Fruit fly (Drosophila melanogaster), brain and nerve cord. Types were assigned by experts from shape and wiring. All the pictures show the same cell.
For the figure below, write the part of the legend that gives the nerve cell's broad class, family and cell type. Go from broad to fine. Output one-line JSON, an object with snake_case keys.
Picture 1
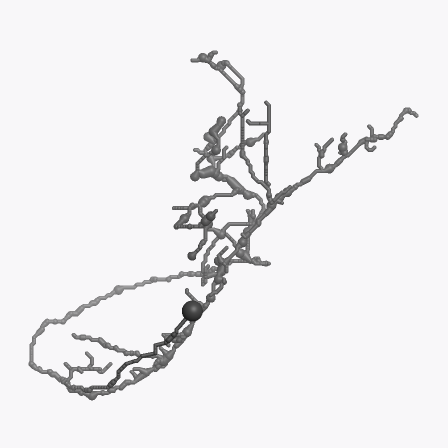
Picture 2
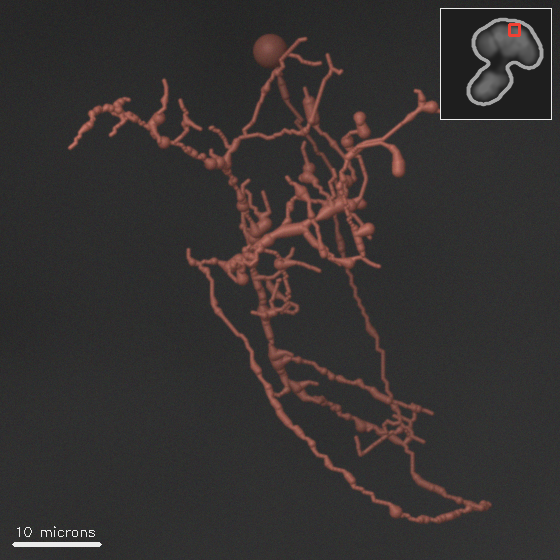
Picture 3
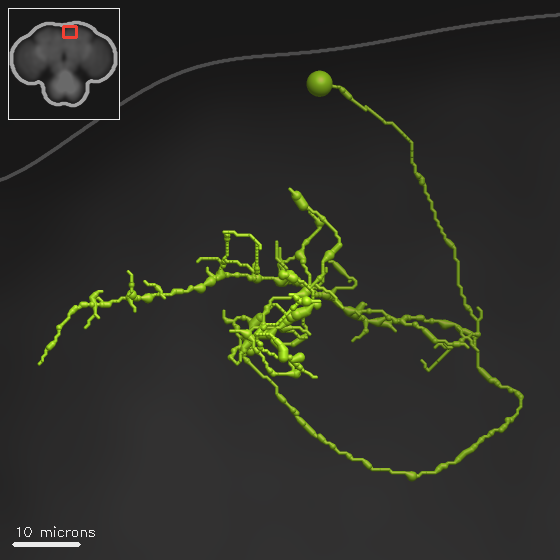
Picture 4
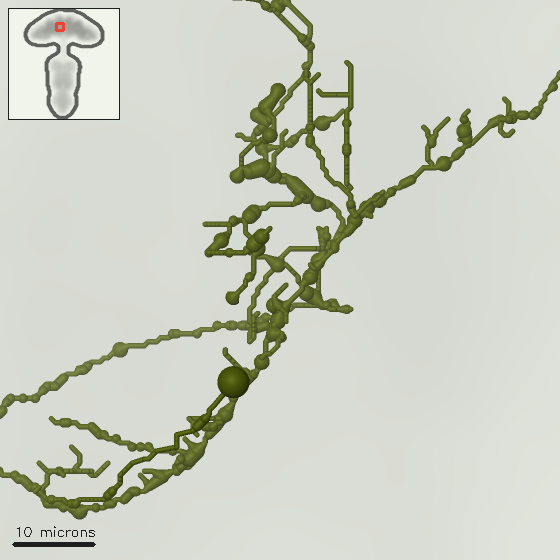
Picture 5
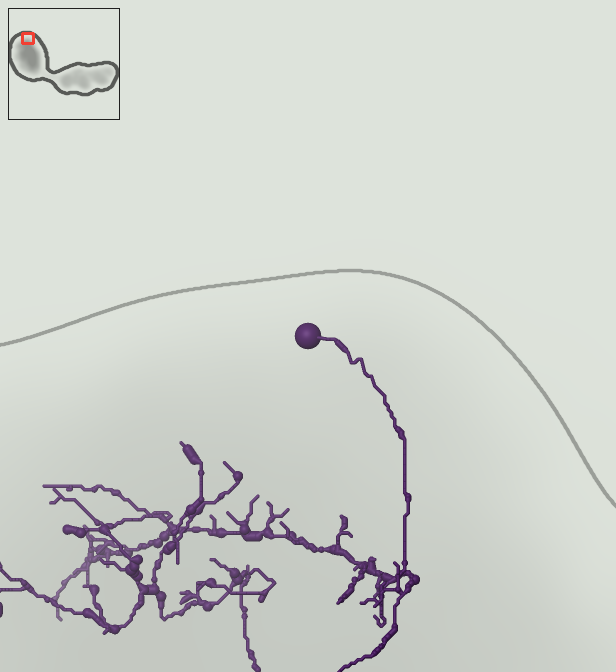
{"broad_class": "central-brain intrinsic neuron", "family": "hemilineage SMPpd1", "cell_type": "SMP355"}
